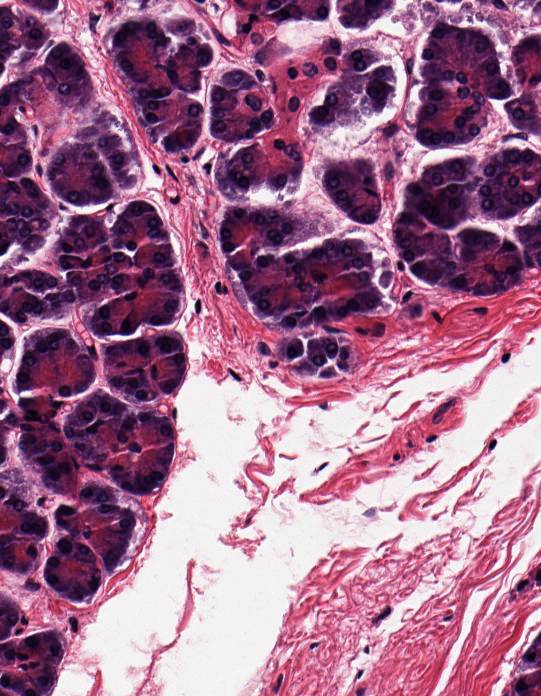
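Pancreas, haematoxylin and eosin. Glandular tissue, upper and left of field; fibrous connective tissue, lower right. Gland: closely packed, rounded acini grouped into lobules. Acinar cell nuclei round, dark, toward the cell base. Lower right: wavy pink collagen bundles running diagonally, with scattered dark elongated nuclei.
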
